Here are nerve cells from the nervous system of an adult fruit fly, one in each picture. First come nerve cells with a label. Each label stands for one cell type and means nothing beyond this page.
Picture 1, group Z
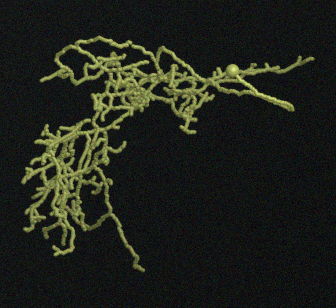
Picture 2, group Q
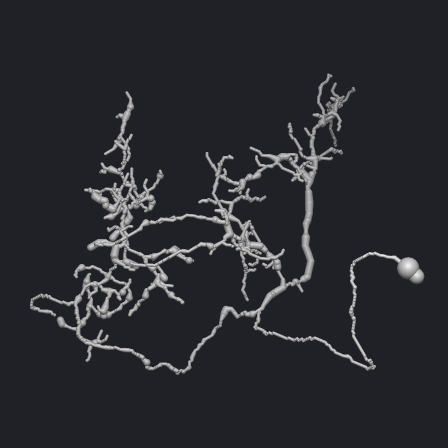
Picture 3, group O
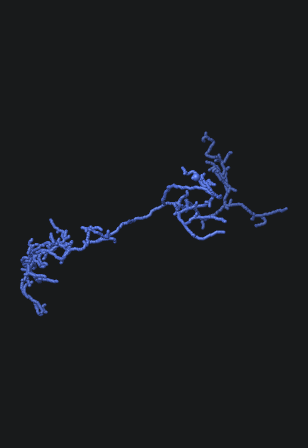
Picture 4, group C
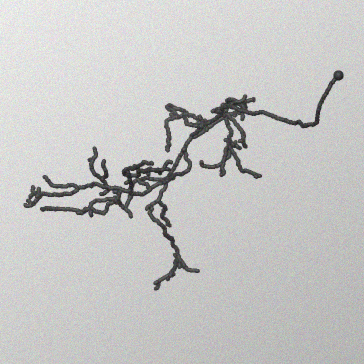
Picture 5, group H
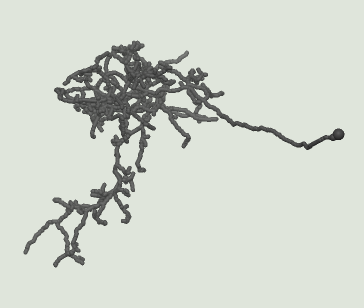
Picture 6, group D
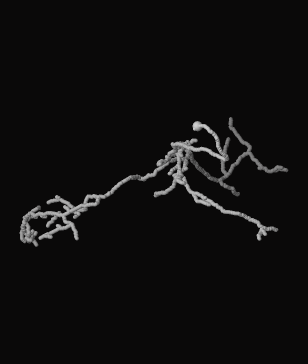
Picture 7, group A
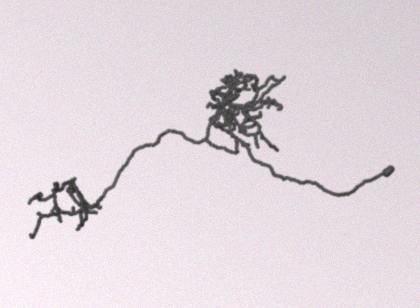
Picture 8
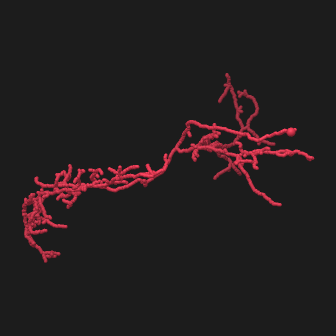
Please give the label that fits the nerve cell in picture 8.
group O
